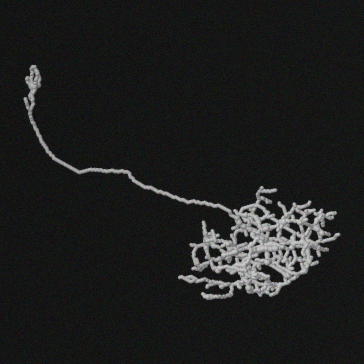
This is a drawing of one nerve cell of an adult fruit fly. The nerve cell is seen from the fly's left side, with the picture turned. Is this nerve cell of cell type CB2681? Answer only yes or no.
yes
